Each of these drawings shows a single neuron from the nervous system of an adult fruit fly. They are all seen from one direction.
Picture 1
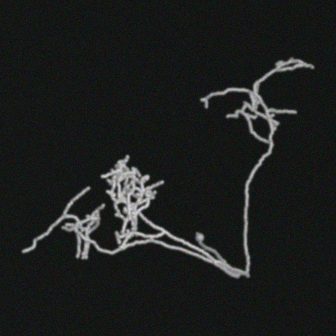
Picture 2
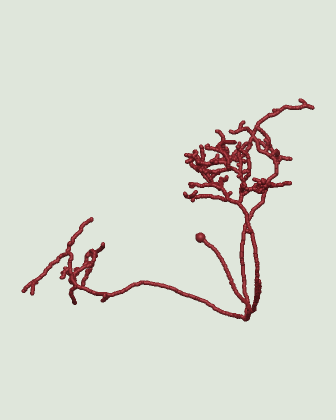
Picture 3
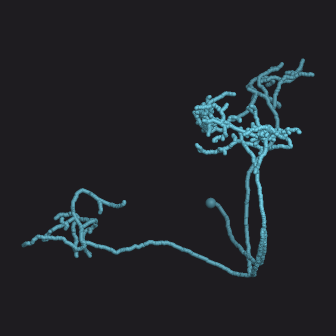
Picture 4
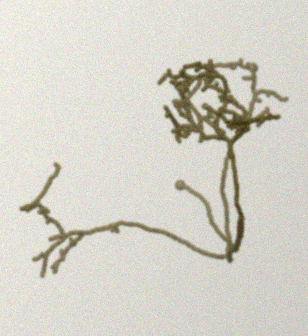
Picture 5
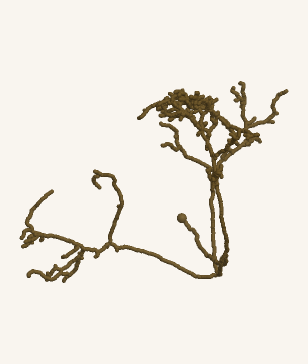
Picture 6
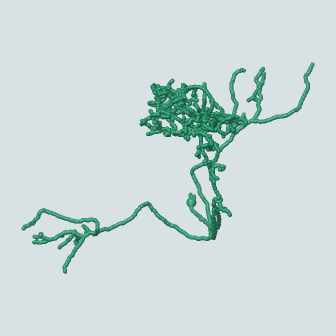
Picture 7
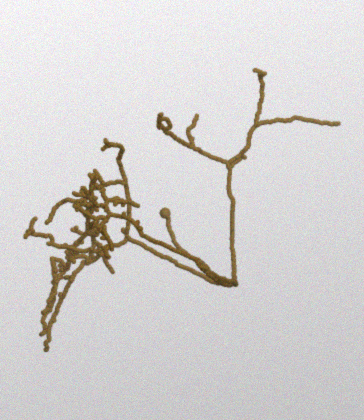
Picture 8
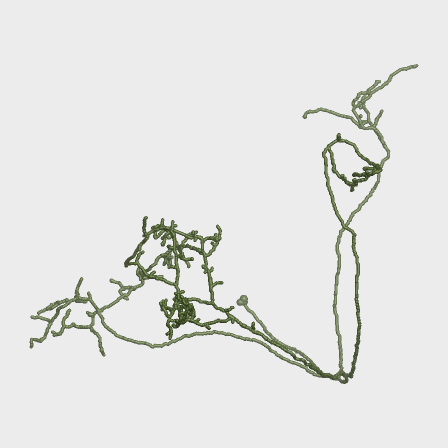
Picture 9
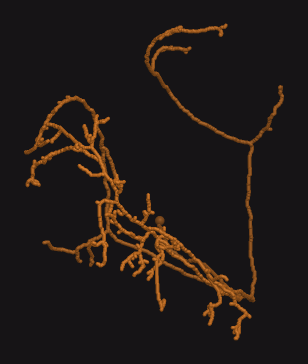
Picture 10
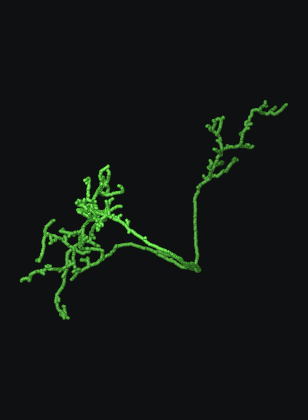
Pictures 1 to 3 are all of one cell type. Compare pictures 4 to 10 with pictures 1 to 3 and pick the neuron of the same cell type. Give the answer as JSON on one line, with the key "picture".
{"picture": 8}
